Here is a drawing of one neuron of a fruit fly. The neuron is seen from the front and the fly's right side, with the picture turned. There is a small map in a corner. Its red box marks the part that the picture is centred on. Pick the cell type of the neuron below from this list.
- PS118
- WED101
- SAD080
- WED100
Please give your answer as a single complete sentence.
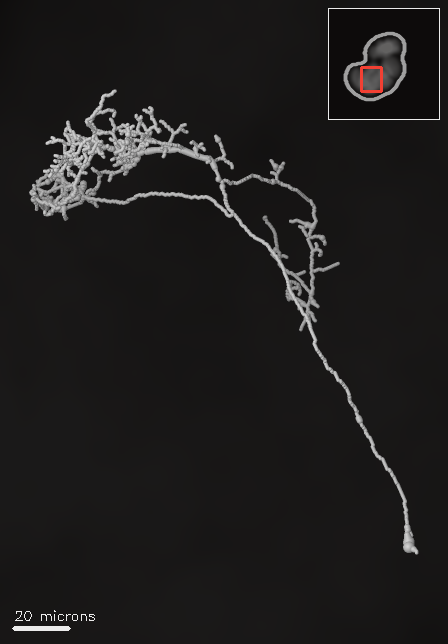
To this neuron applies the cell type name WED100.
